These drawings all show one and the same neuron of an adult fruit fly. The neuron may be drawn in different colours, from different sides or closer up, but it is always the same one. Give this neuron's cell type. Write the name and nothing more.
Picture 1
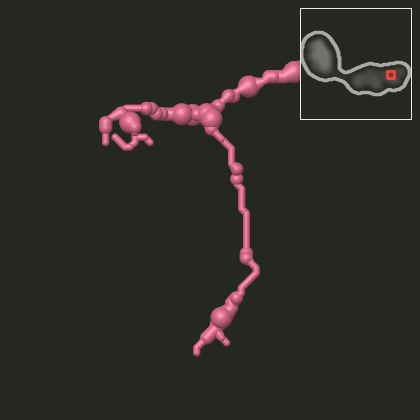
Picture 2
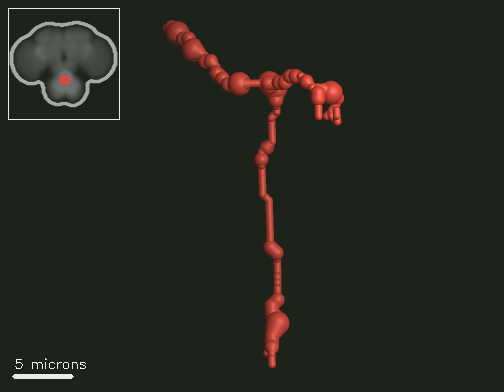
SNxx06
